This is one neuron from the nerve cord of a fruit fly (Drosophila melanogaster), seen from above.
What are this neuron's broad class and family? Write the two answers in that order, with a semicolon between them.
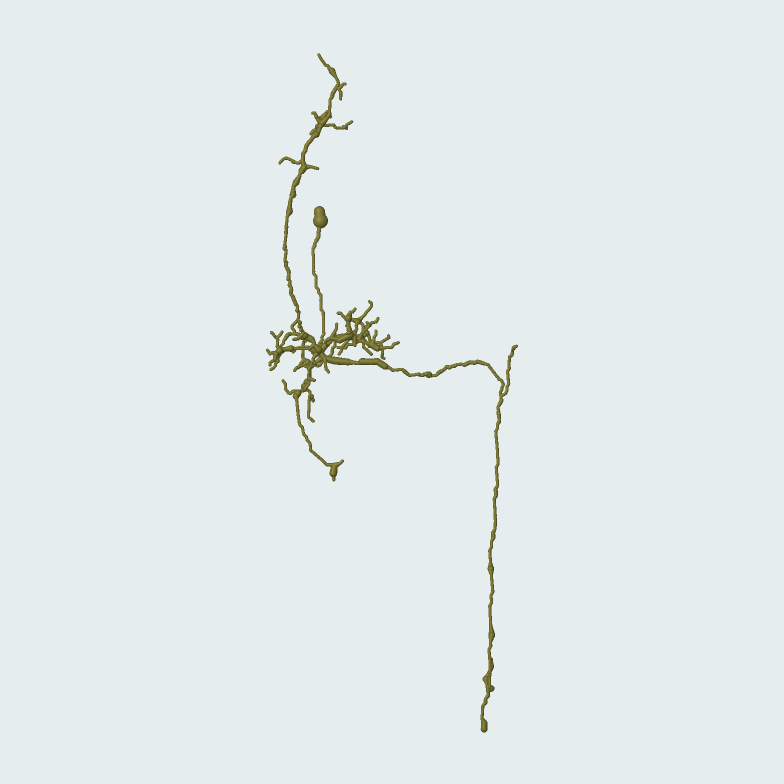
nerve-cord intrinsic neuron; hemilineage 10B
